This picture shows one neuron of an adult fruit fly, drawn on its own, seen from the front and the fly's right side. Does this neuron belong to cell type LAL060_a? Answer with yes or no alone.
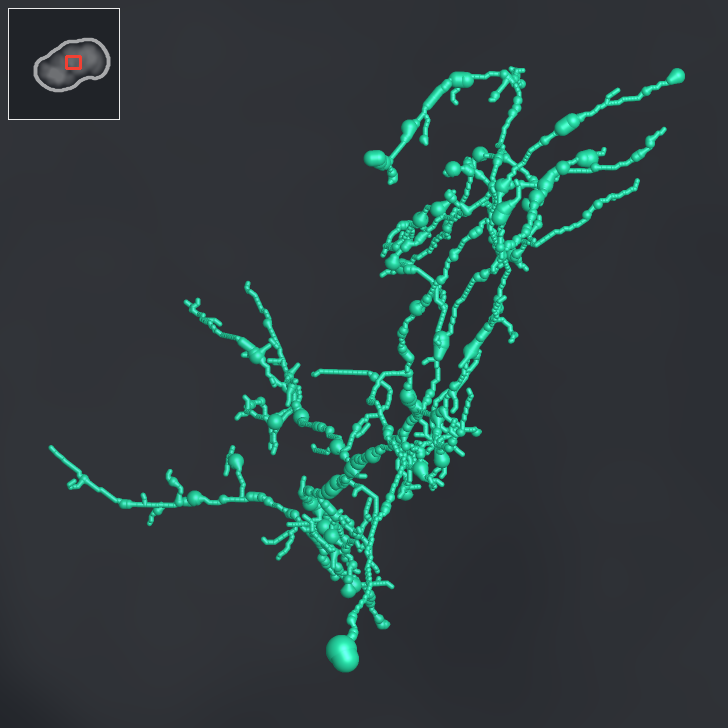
no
